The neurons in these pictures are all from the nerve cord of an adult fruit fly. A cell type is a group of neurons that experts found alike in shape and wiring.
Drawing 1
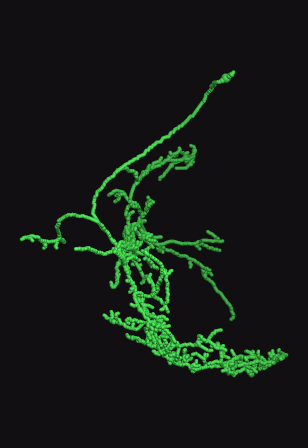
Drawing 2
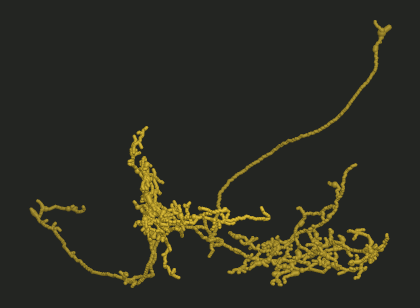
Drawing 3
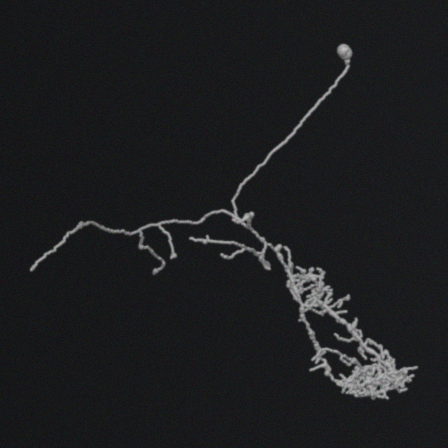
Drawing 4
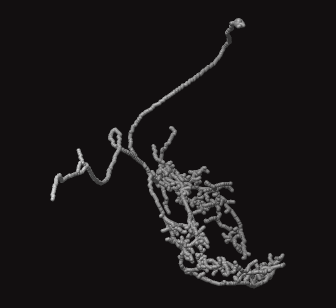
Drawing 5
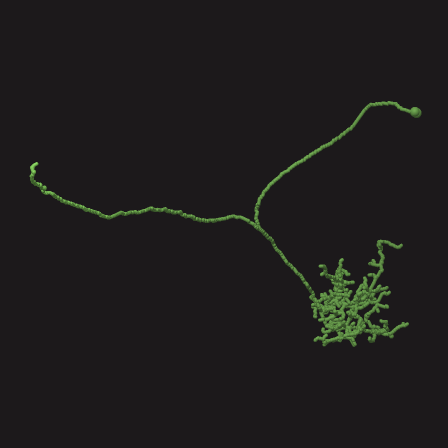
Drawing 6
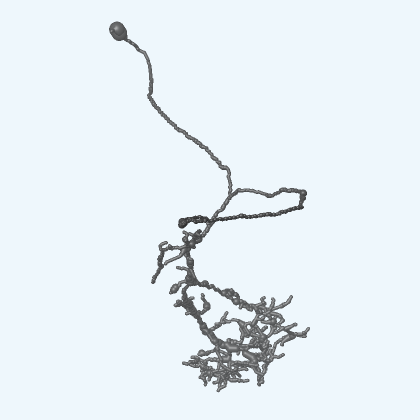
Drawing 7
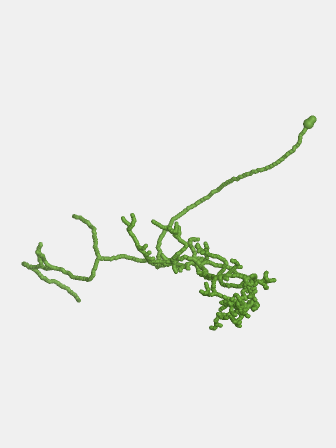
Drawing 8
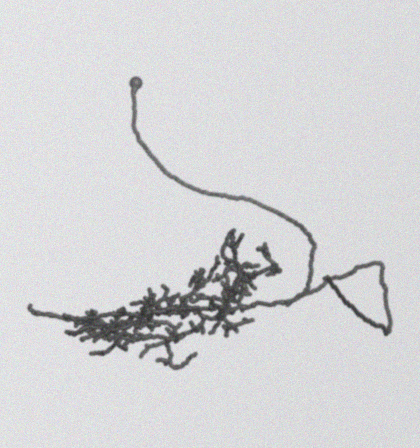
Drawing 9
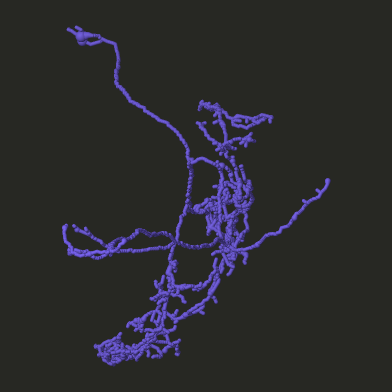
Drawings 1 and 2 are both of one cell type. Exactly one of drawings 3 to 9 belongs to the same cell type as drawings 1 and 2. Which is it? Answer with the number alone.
9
